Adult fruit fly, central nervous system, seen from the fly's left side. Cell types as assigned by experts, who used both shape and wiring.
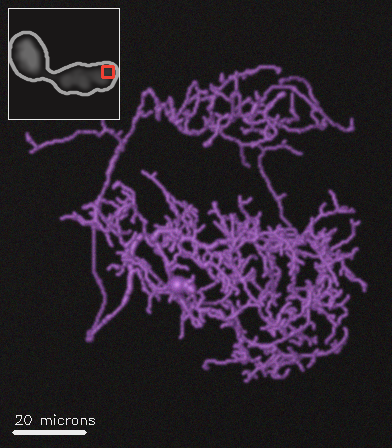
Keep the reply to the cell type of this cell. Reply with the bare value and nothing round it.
IN01A043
